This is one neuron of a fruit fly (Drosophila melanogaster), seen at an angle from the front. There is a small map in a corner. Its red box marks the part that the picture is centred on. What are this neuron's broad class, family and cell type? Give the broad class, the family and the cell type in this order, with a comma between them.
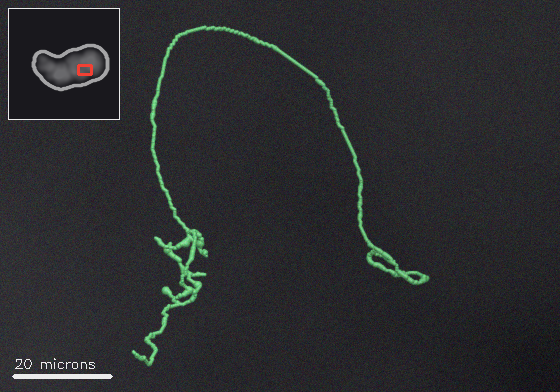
sensory neuron entering the brain, class olfactory, ORN_VM1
